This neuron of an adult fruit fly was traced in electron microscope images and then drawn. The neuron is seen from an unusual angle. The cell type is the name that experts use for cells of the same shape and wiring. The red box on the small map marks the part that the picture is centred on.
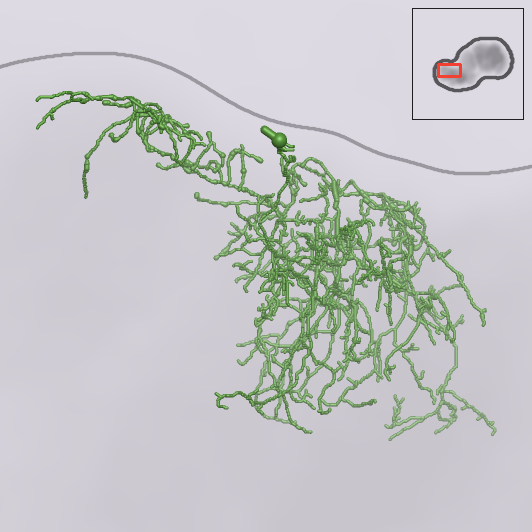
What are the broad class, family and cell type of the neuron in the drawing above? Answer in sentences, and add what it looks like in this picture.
It is a nerve-cord intrinsic neuron. The family is hemilineage 12A. The cell type is IN12A024. The cell body is at the top of the picture. The picture shows more than a hundred branch ends.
